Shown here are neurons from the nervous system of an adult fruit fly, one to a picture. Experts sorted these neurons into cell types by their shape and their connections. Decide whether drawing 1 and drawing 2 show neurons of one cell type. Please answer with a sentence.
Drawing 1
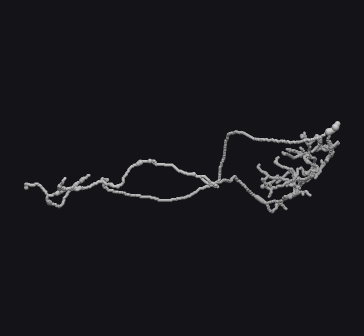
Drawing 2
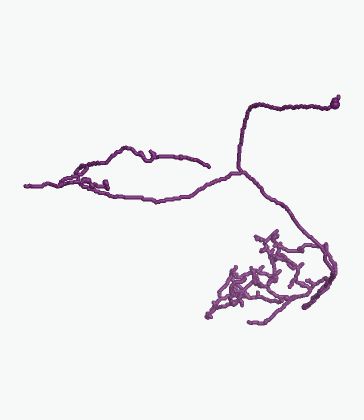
They are of the same cell type.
